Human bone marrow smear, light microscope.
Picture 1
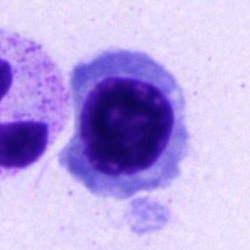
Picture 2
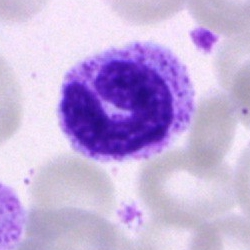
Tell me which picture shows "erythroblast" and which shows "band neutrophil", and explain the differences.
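The erythroblast is in picture 1 and the band neutrophil in picture 2. Their outlines differ: the erythroblast's edge is irregular, with blunt bulges, while the band neutrophil is roughly round. In the band neutrophil the nucleus is a thick curved band, bent into a horseshoe around a pale central gap, with no nucleoli visible.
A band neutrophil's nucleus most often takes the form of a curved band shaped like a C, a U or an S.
Both cells have dark purple chromatin, densely stained in the erythroblast and condensed in the band neutrophil.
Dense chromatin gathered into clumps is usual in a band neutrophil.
No granules are visible in the erythroblast's cytoplasm. A small, separate purple fragment lies just beyond the upper right of the band neutrophil.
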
